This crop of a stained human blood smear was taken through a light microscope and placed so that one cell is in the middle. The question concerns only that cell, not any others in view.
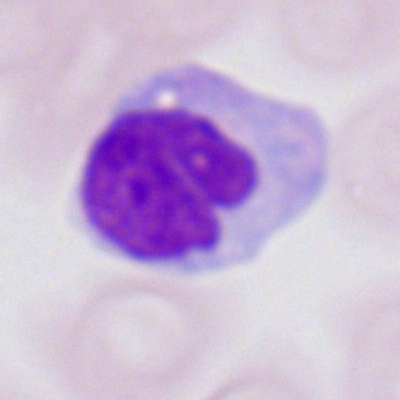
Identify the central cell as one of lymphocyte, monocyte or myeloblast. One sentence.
The centrally placed cell is classified as a monocyte.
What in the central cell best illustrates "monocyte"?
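The cell's outline is irregular and somewhat angular rather than round. Its nucleus is folded, with a deep cleft running diagonally across it. The cytoplasm is plentiful and pale grey-blue, and this plentiful cytoplasm goes with a monocyte.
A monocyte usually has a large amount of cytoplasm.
A single small clear vacuole sits in the cytoplasm just above the top of the nucleus.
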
